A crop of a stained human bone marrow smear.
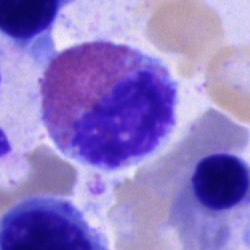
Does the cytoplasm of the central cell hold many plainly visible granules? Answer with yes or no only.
Yes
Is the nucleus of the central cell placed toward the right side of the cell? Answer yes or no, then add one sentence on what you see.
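Yes. The nucleus sits off-centre in the lower right part of the cell.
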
